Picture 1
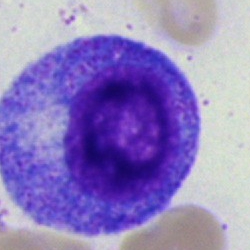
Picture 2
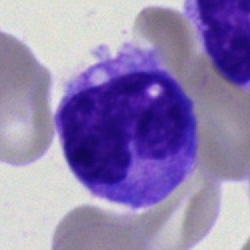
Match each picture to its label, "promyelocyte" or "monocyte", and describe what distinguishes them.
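The first one's the promyelocyte, and the second is the monocyte. Both are roughly round, but the promyelocyte's outline is smooth, while the monocyte has small pale blebs sticking out from its top edge. Now the nuclei: the monocyte's is deeply notched from its lower side and fills most of the cell, with dark purple, coarsely clumped chromatin and a small white spot in its upper right part.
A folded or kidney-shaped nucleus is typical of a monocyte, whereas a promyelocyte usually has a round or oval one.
The promyelocyte's nucleus is darker at its rim than in its paler centre, and there's a broad band of abundant blue-violet cytoplasm around it with no vacuoles. Just to the left of that nucleus you'll see a pale, less granular area.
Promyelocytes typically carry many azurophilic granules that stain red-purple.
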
